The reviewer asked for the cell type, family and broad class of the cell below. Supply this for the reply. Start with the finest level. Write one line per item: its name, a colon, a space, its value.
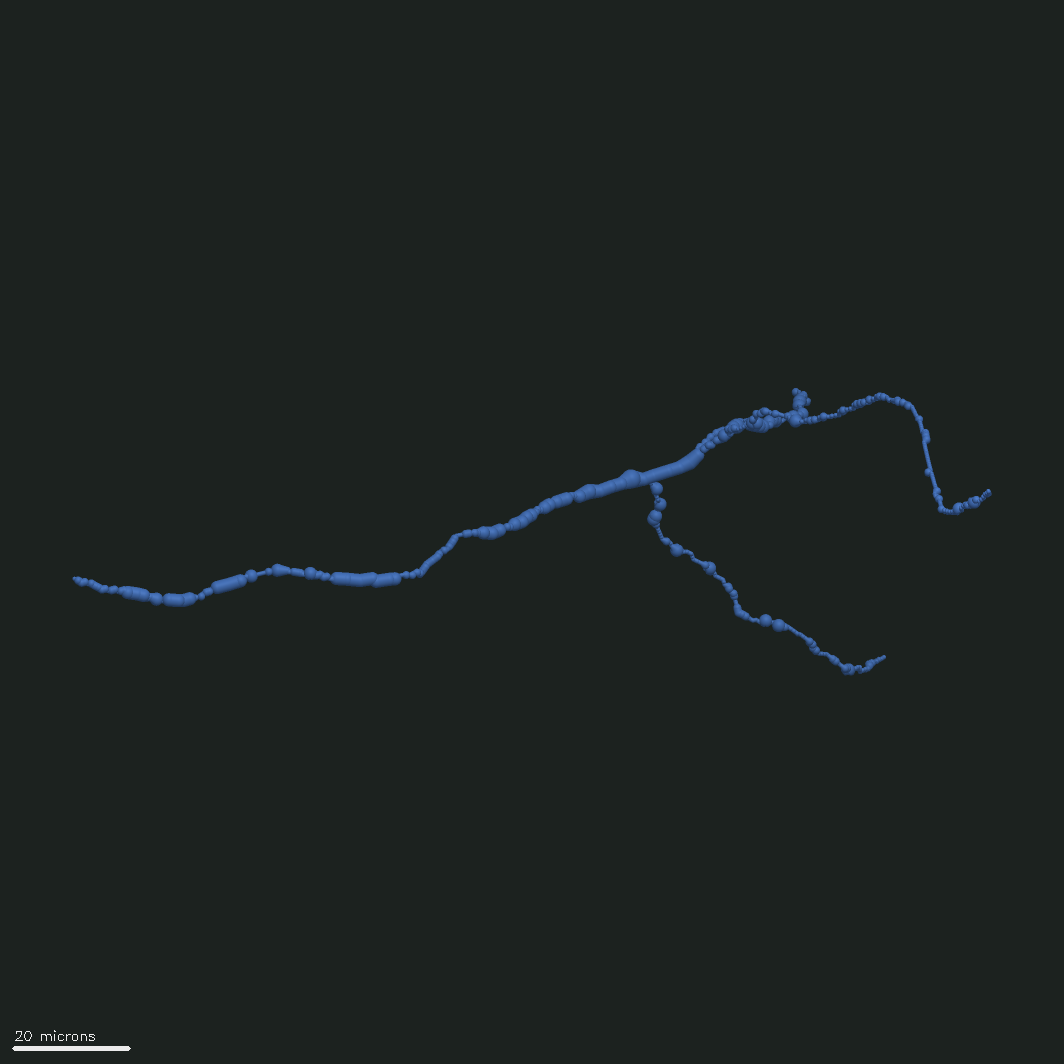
cell type: SApp14
family: class mechanosensory proprioceptive
broad class: sensory neuron ascending to the brain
